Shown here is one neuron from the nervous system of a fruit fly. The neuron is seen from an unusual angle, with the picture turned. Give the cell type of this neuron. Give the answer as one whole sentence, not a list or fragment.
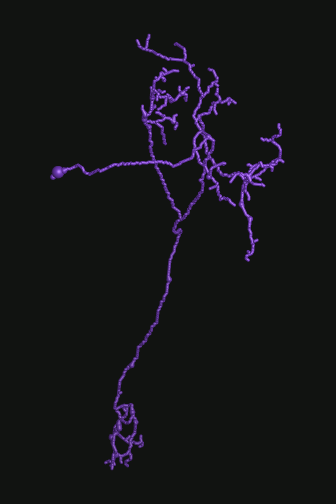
The type assigned to this neuron is PAM13.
